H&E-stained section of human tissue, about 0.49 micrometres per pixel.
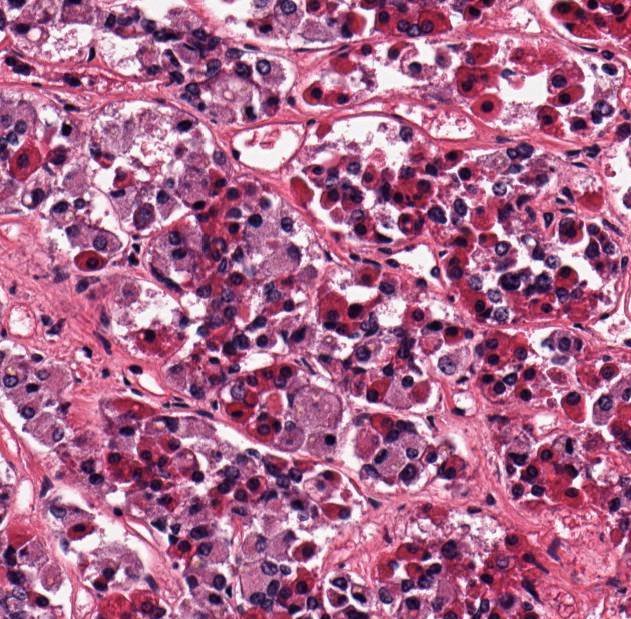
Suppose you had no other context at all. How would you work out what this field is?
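The field shows the pars distalis of the pituitary. Its cells lie in rounded nests, divided by thin fibrous septa, across the whole field.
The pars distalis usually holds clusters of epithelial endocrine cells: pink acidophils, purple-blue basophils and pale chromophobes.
Accordingly, cells with bright red cytoplasm lie scattered among paler cells in most nests, densest toward the right half.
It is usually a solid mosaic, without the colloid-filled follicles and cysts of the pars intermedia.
Here the cells form no gland lumens or tubules. Their nuclei are mostly round, dark and of fairly uniform size.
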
